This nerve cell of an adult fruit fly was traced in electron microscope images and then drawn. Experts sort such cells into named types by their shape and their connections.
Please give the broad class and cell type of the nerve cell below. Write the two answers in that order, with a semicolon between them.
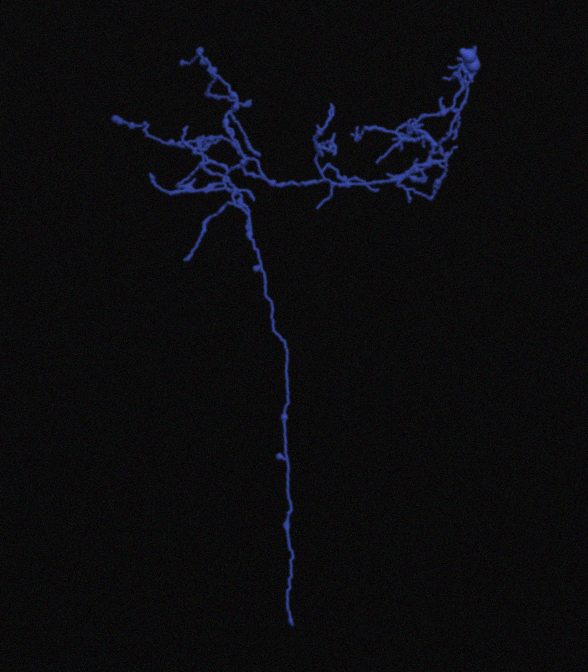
nerve-cord intrinsic neuron; INXXX428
